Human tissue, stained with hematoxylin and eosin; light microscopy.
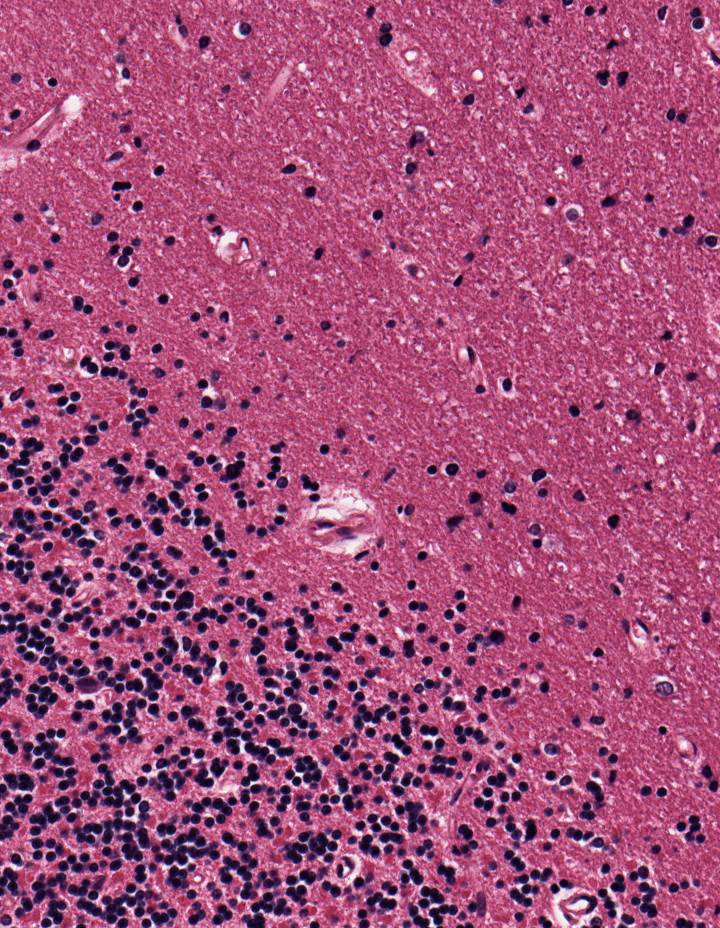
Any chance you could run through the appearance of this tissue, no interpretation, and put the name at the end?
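Notice how the field splits along a diagonal: a densely cellular zone lower left, a sparsely cellular pink zone upper right. In the lower left the cells are tightly packed, with small, round, darkly stained nuclei and scant visible cytoplasm. Small pale pink islands sit between those nuclei. The upper-right zone is a finely granular, eosinophilic neuropil holding only scattered small nuclei. This tissue is cerebellum.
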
